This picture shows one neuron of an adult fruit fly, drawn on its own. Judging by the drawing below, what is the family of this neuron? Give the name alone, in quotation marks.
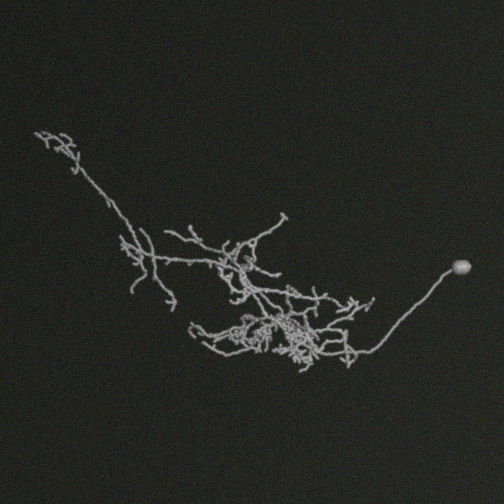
"hemilineage LB0"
